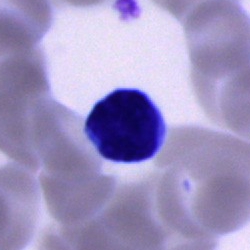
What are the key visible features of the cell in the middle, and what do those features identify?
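Look first at the nucleus: it fills almost the whole cell, leaving at most a very thin rim of cytoplasm. Now see how dense the chromatin is, stained a very dark blue-purple and almost even from one side to the other. Search the cell as carefully as you like and you will find no granules and no vacuoles. This cell is a lymphocyte.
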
